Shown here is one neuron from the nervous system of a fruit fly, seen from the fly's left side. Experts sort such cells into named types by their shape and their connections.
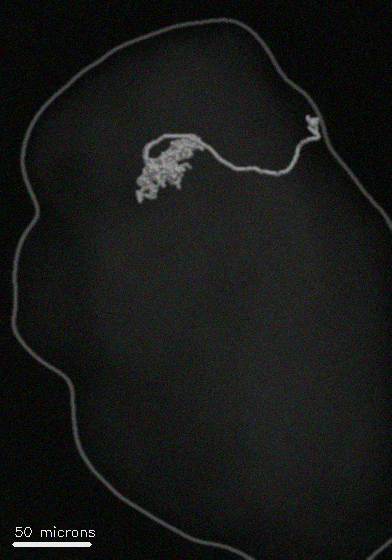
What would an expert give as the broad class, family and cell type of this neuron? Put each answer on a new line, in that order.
central-brain intrinsic neuron
hemilineage DM6_dorso_medial
FB7J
